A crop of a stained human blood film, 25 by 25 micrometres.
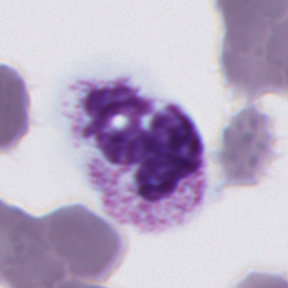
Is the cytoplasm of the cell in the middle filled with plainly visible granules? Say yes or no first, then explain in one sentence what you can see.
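Yes. The cytoplasm holds many fine pinkish-magenta granules.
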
